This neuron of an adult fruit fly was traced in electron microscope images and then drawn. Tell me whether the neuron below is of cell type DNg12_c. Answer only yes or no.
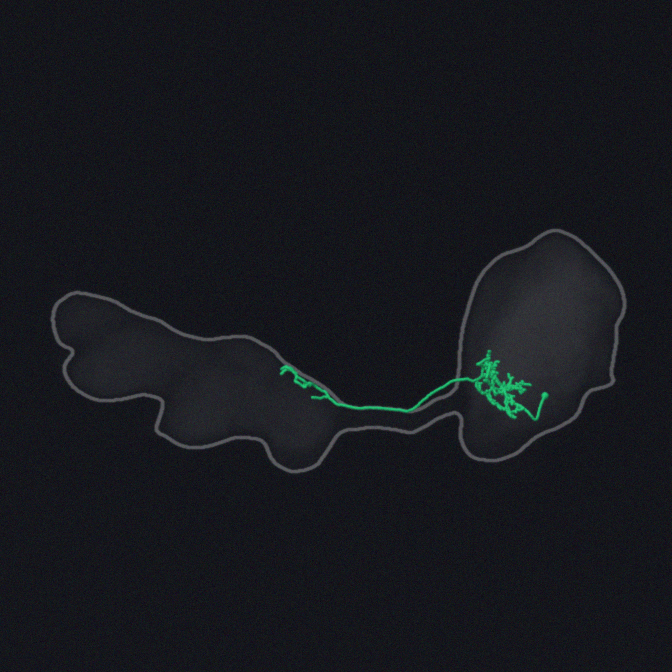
yes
